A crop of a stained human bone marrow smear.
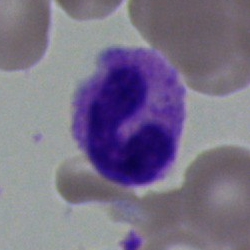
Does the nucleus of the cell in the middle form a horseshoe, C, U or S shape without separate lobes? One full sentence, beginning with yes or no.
Yes, it is a curved, lobeless band that the nucleus of this cell forms.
